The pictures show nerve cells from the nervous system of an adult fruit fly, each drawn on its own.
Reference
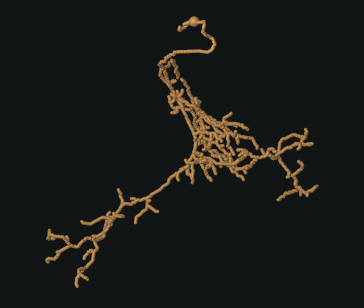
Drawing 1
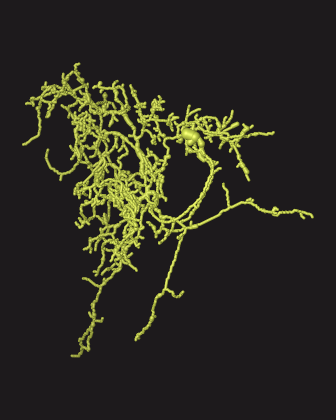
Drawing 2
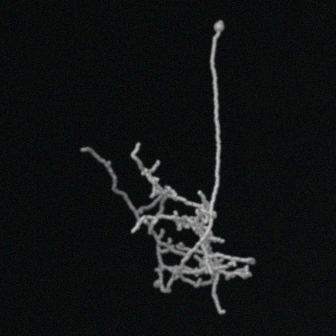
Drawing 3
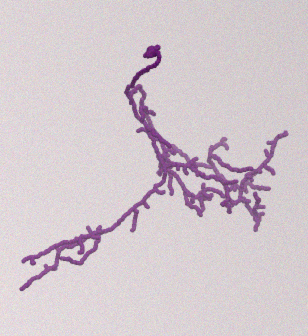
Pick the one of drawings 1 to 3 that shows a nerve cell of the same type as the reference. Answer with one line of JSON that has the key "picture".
{"picture": 3}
